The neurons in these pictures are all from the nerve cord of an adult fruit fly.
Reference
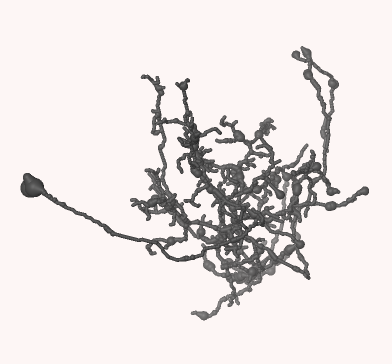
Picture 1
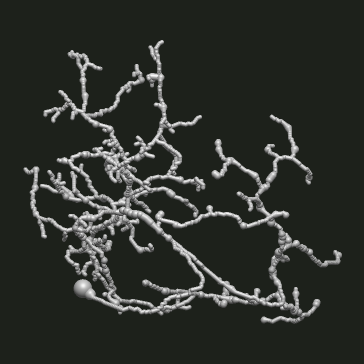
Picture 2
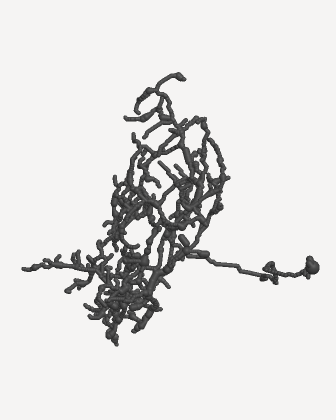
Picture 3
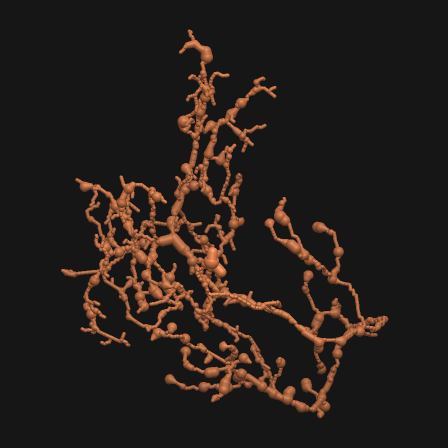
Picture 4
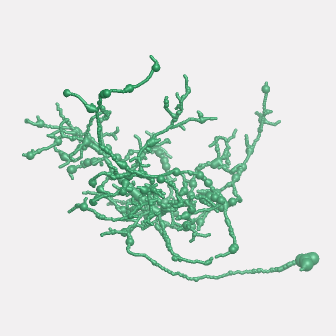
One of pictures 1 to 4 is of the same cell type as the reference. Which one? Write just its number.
4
